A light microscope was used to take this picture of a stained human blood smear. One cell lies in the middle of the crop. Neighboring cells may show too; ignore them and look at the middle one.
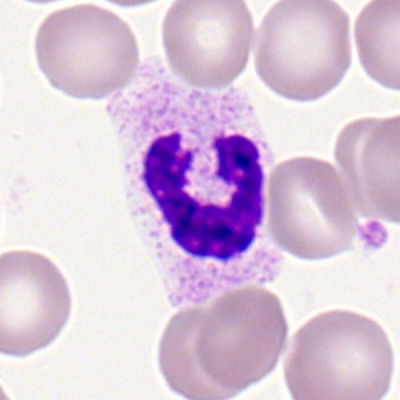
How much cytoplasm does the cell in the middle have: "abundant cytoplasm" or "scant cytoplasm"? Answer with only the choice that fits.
Abundant cytoplasm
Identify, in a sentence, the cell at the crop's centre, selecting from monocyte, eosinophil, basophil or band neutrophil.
Framed in the middle of the crop is a band neutrophil.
